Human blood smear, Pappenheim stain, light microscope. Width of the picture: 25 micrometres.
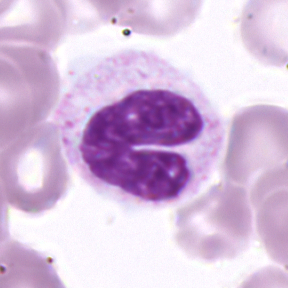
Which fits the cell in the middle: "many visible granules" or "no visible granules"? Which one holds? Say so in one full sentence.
There are many visible granules in its cytoplasm.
